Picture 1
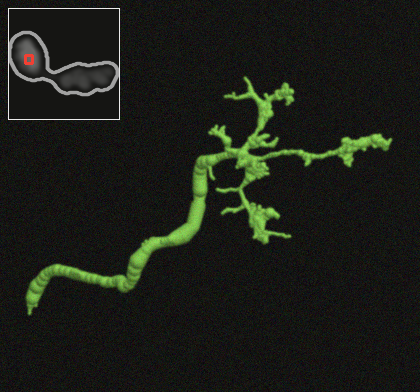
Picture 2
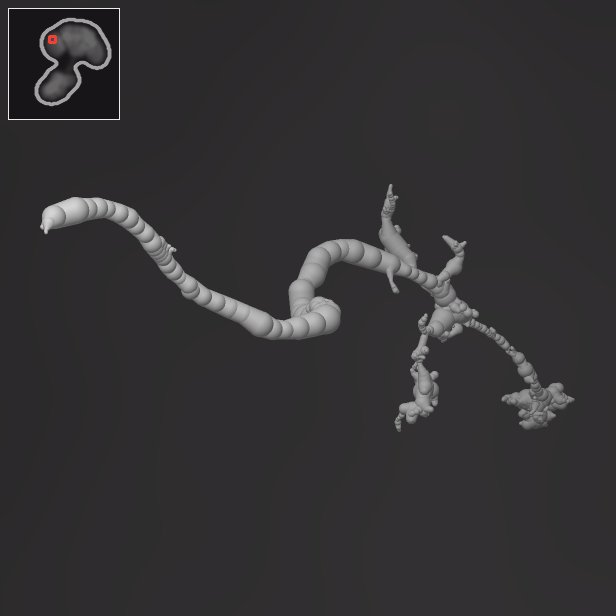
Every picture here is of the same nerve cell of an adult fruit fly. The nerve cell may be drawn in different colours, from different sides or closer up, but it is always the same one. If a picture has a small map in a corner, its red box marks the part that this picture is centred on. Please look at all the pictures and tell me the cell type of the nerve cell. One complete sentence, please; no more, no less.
Included in the cell type L4 is this nerve cell.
